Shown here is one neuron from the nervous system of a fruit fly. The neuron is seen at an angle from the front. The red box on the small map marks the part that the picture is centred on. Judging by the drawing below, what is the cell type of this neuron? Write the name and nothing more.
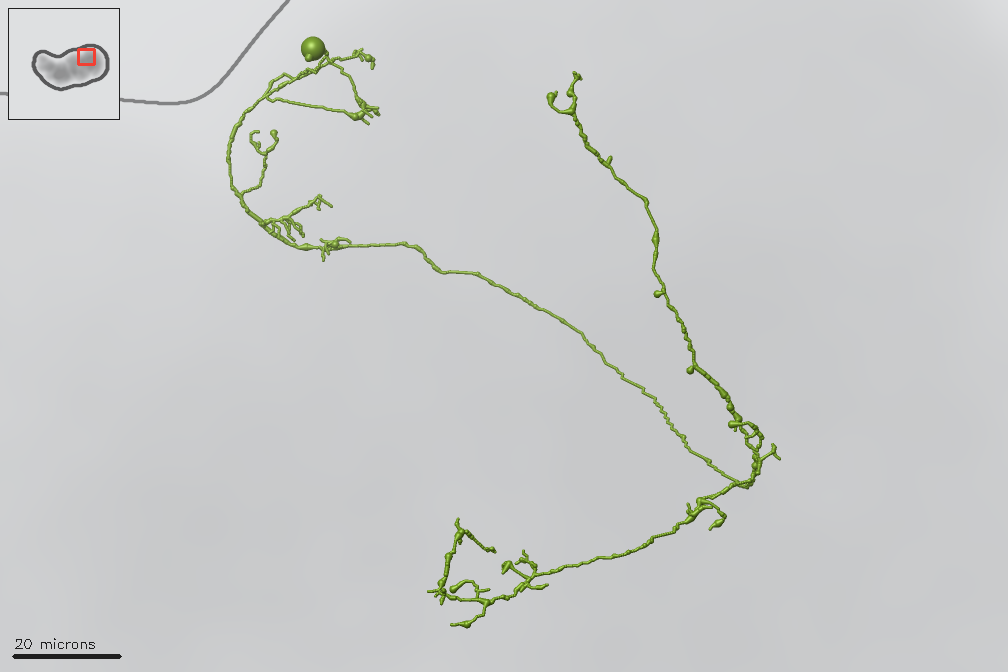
KCa'b'-m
